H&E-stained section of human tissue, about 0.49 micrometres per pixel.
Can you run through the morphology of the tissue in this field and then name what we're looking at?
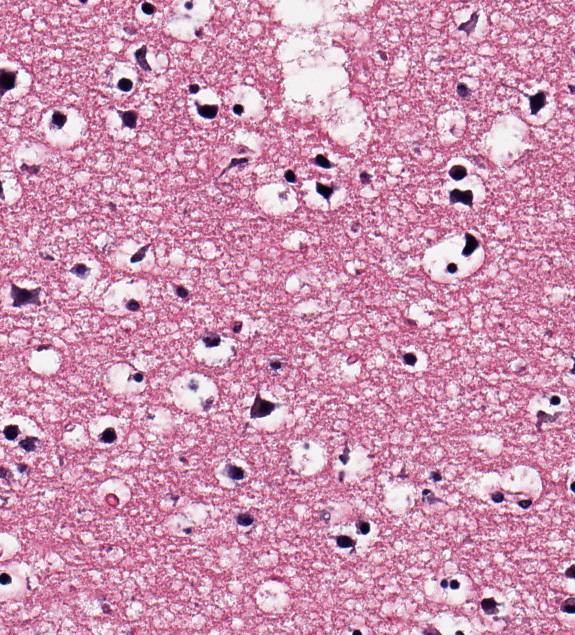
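You'll notice most nuclei sit in round clear spaces that set them apart from the pink matrix around them, with little or no cytoplasm showing inside those spaces. Scattered here and there are cells with angular, very dark, triangular nuclei. The cells are spread fairly evenly over the whole field, not clustered. This is cerebral cortex.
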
